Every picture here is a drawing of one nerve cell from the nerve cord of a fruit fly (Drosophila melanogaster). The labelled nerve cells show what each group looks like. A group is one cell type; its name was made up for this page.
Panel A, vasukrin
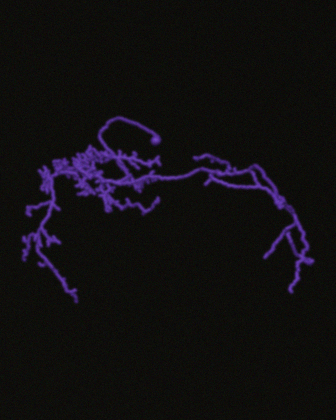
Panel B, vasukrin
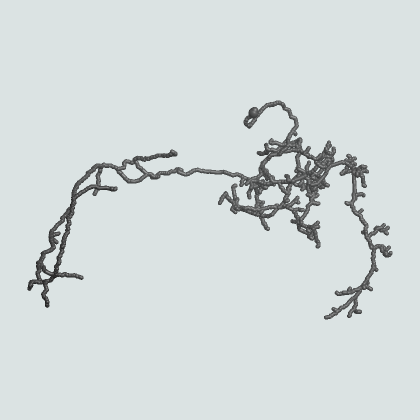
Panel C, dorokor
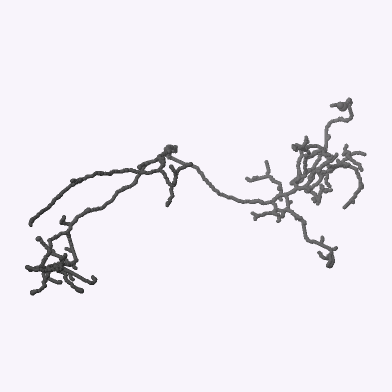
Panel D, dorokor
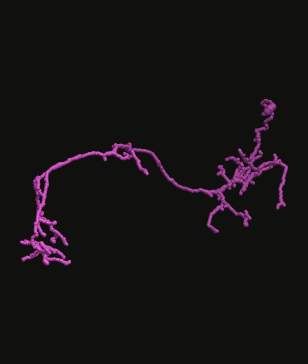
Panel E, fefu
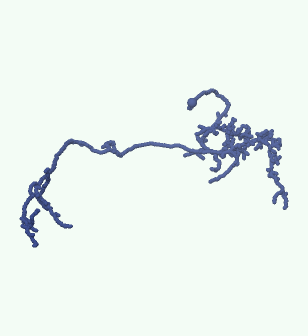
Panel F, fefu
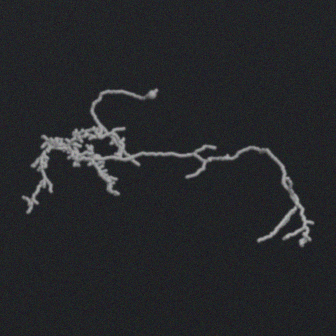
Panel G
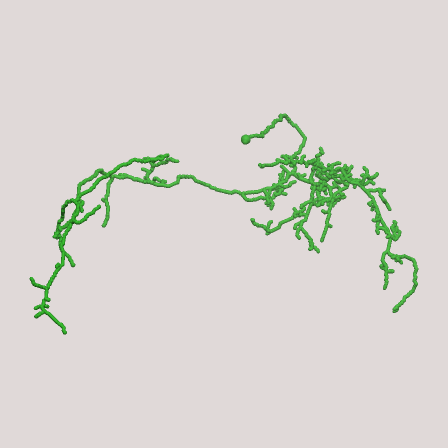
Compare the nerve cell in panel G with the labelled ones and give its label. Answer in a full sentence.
It belongs to vasukrin.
